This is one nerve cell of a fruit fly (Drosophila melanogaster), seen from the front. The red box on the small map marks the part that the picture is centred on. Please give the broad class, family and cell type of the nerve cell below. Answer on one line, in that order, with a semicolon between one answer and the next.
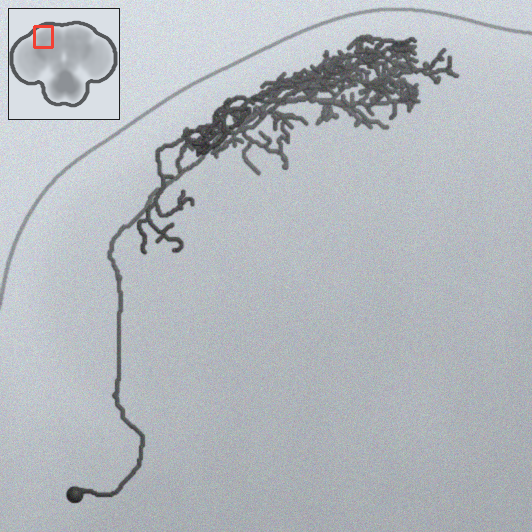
central-brain intrinsic neuron; hemilineage SLPav3; CB1838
